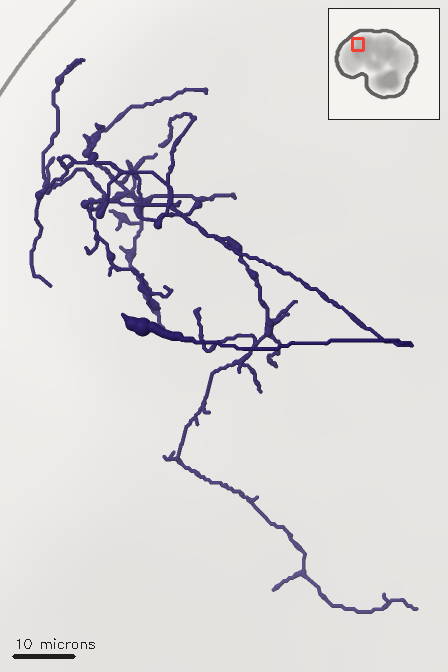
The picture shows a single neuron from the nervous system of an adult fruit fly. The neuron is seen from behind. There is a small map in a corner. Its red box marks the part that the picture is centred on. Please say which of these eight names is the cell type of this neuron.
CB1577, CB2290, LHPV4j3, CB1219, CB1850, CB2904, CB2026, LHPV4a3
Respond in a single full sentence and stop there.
It is LHPV4a3 that names the cell type of this neuron.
